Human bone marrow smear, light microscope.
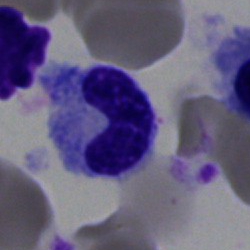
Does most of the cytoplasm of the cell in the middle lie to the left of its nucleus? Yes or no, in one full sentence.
Yes, its nucleus sits toward the right side of the cell.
